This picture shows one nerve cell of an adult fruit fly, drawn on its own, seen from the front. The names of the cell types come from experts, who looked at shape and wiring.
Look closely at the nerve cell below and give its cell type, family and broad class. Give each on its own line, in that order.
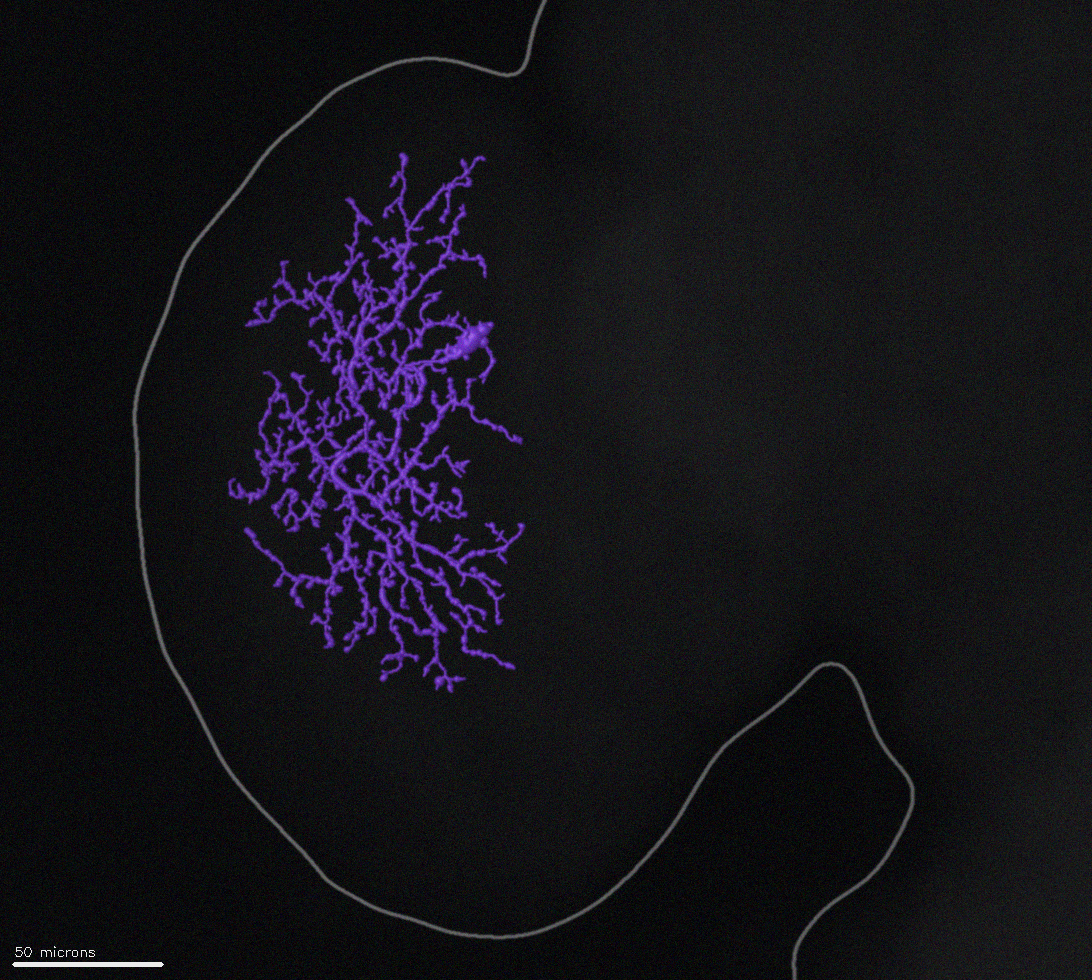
Dm19
Dm
optic-lobe intrinsic neuron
